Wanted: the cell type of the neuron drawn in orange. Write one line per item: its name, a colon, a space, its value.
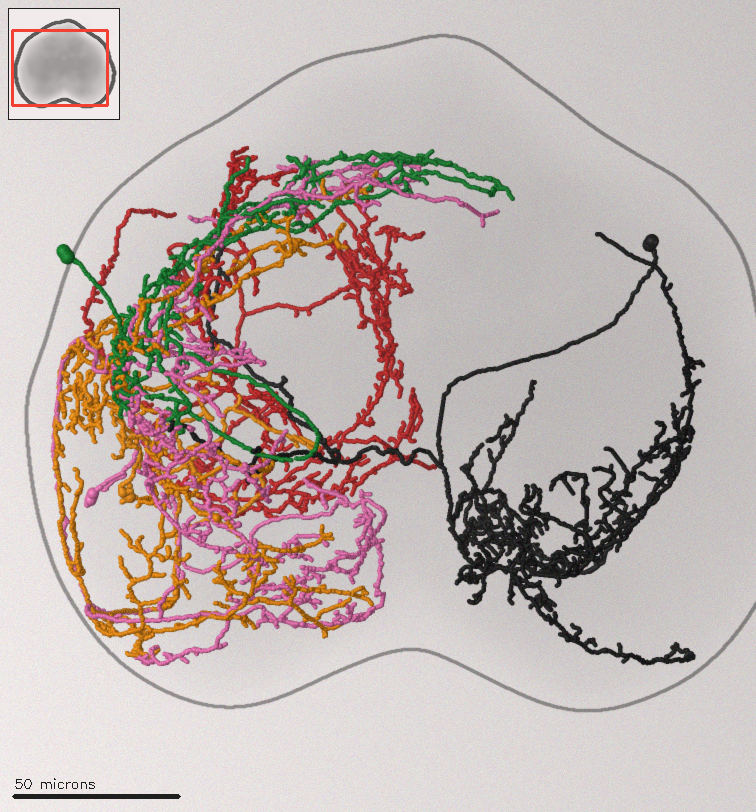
cell type: IN19A043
